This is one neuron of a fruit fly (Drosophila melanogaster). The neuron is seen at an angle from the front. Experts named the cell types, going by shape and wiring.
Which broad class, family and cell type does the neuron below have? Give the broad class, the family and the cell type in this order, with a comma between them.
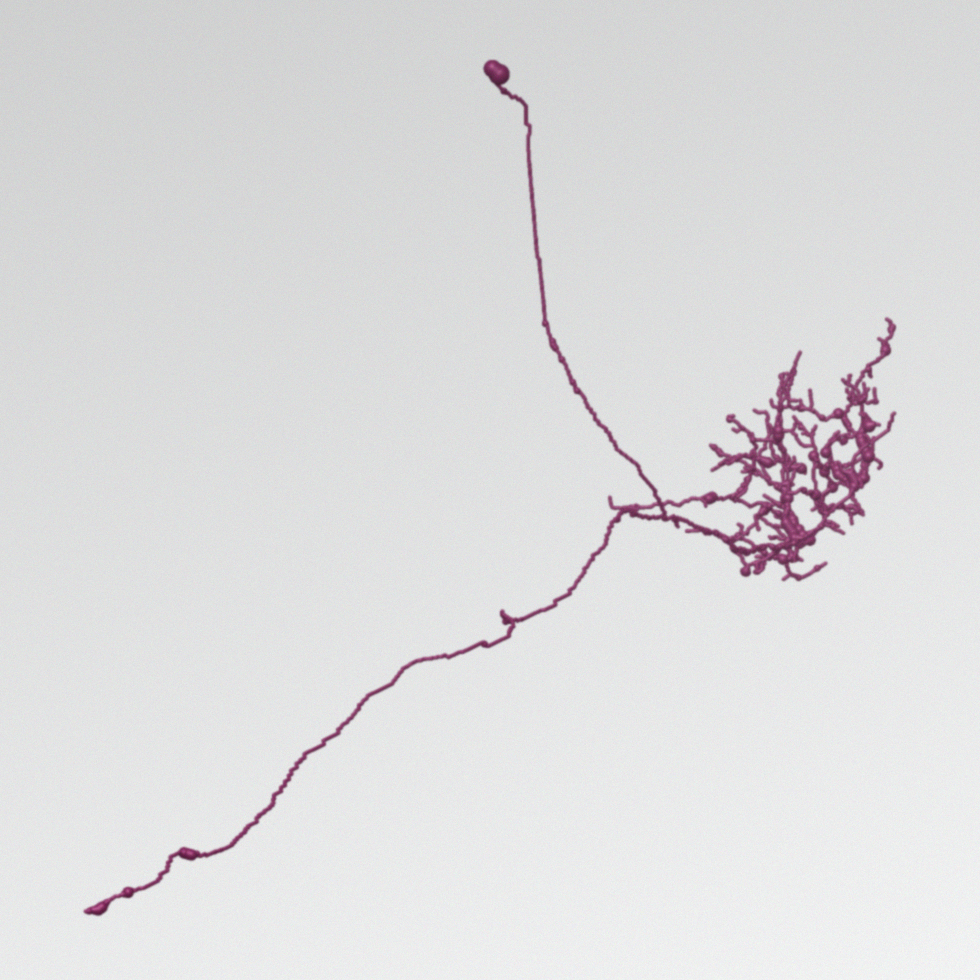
nerve-cord intrinsic neuron, hemilineage 23B, IN23B085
